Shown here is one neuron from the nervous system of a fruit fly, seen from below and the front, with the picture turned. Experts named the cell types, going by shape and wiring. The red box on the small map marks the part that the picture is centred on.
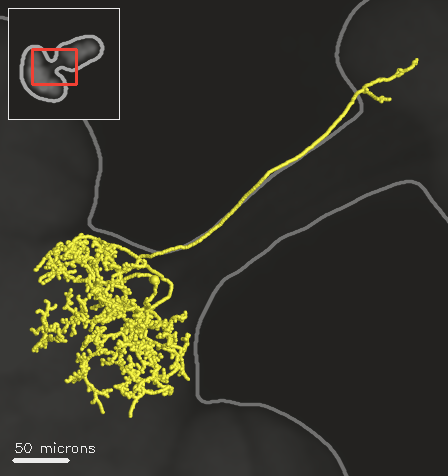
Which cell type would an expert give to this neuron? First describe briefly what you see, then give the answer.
By the scale bar it is about 350 microns wide in this view. The picture shows dozens of branch ends. Its broad class is descending neuron. It is of cell type DNge046.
